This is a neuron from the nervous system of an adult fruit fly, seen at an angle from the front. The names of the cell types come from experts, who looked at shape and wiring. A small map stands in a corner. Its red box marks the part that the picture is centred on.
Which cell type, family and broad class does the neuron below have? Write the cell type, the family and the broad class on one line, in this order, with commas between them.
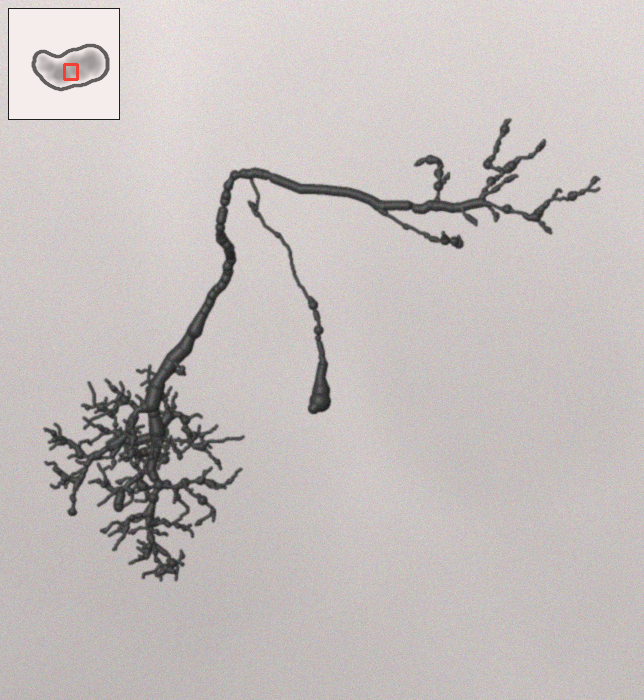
LC4, LC, visual projection neuron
